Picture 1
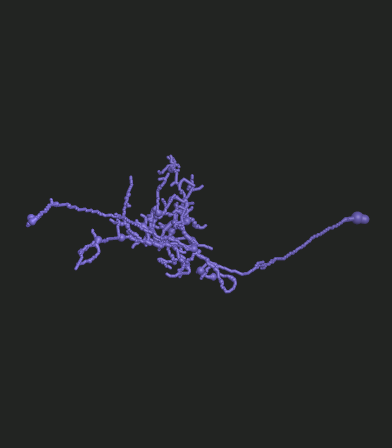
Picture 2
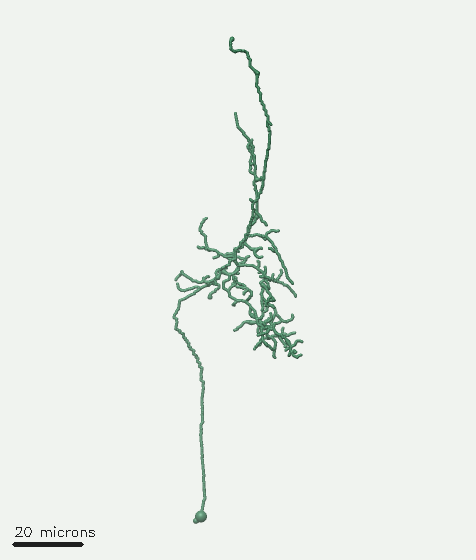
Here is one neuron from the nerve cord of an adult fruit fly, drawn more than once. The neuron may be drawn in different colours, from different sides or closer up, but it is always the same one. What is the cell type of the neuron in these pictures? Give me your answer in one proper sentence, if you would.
As its cell type, this neuron has IN01B101.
